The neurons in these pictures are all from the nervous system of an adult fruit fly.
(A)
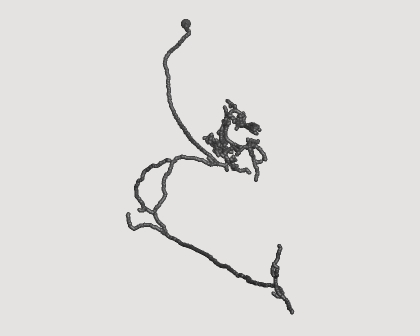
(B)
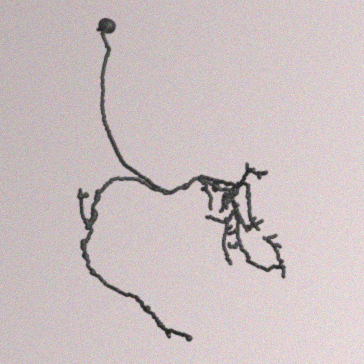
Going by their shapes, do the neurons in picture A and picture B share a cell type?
no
